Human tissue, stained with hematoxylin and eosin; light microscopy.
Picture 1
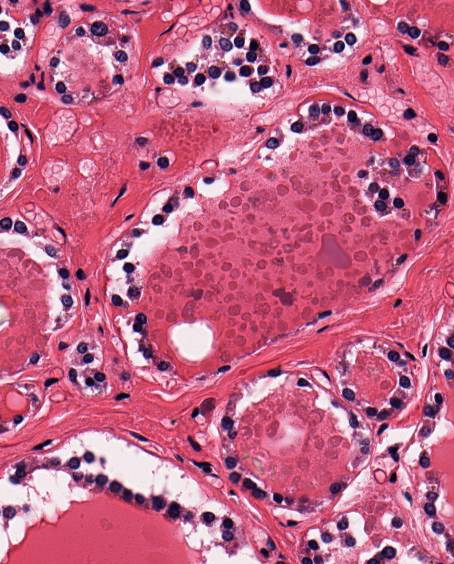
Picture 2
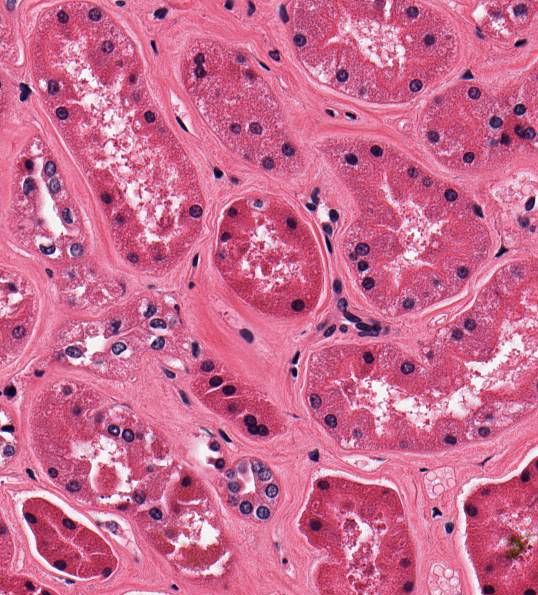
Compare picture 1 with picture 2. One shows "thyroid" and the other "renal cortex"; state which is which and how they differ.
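The first one's thyroid, the second's renal cortex. In the thyroid you've got rounded epithelial units with pink stroma between them, each lined by a single layer of cells with small, round, dark nuclei. Down at the lower left edge a lumen holds smooth, homogeneous pink material with no cells in it. The renal cortex is closely packed round and oval tubules in pink fibrous stroma, and the larger ones have cells with abundant granular eosinophilic cytoplasm and one round, dark, evenly spaced nucleus each.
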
